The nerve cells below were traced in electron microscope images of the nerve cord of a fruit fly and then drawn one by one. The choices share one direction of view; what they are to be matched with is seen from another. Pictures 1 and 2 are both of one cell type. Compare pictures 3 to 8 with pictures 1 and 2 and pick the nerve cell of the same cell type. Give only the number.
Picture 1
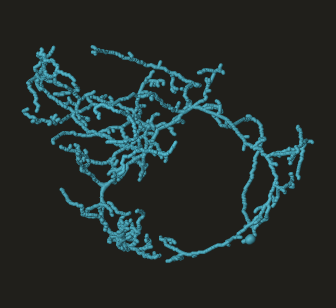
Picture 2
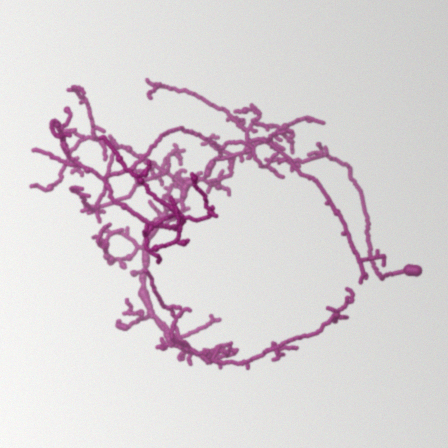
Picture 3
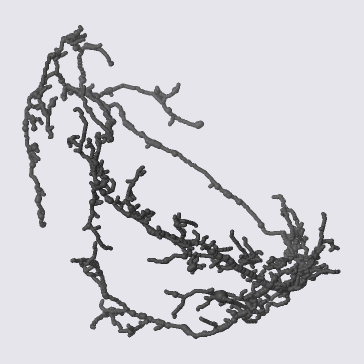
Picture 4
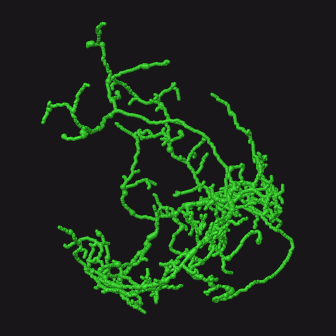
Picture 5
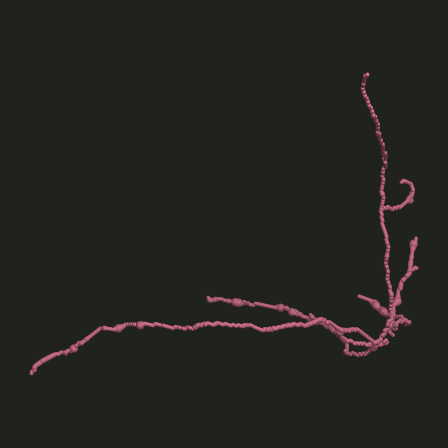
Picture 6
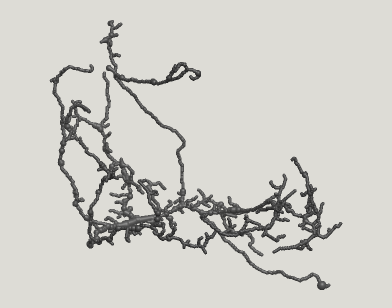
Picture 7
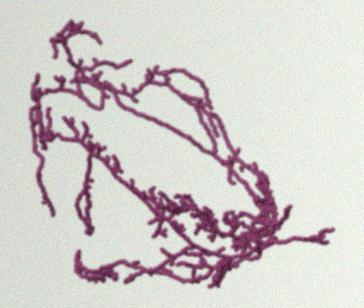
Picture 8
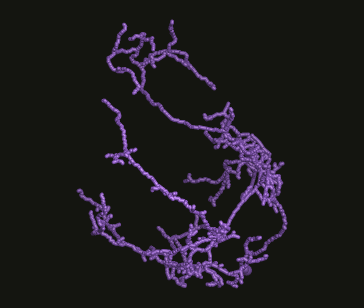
4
